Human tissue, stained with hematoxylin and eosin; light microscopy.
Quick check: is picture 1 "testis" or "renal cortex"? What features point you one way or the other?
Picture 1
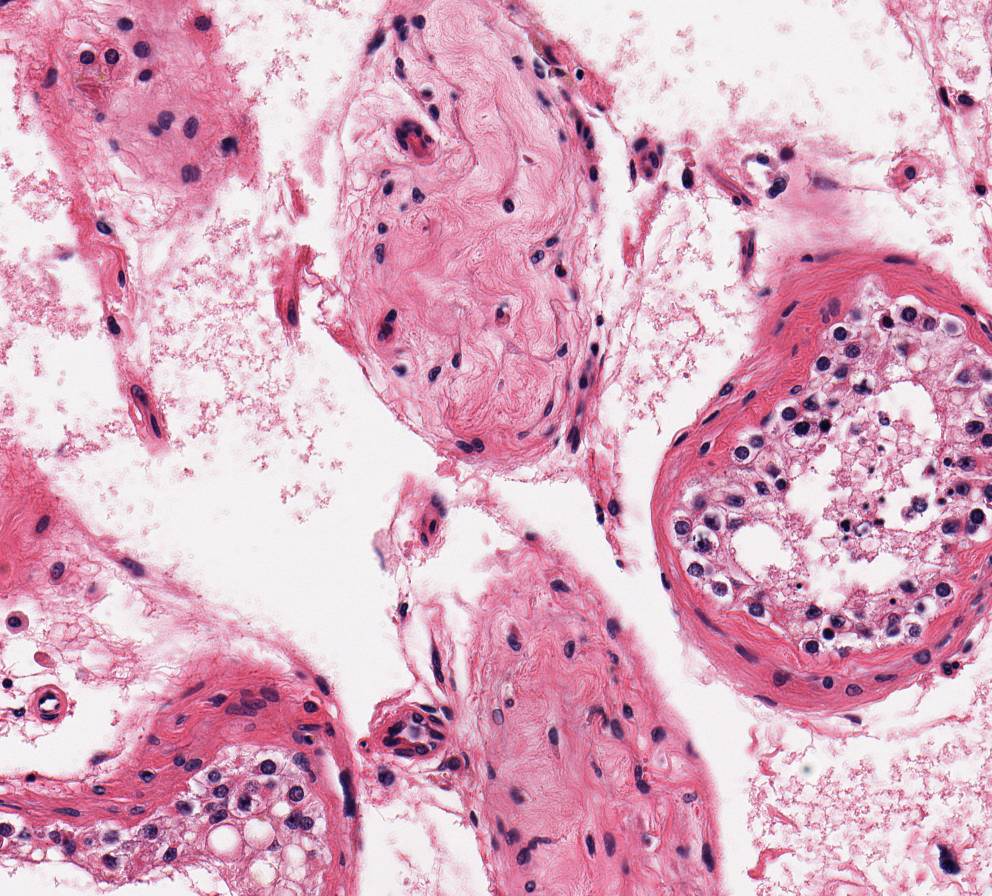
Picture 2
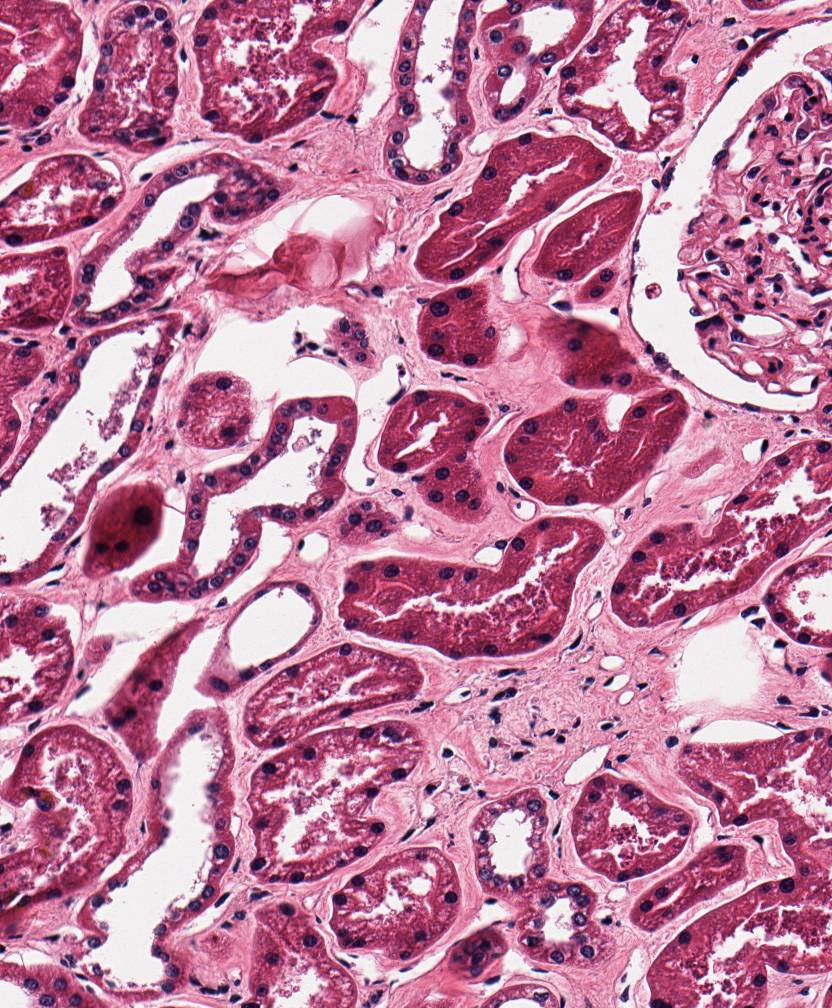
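So: picture 1 is the testis, picture 2 the renal cortex. In the first, several rounded to oval units cut across sit apart, with wide pale spaces between them. The right one has a thick, layered, deeply eosinophilic wall with flattened nuclei; inside, loosely arranged cells with round dark nuclei and pale cytoplasm surround an irregular central space. At lower left, another unit holds several round clear vacuoles among its cells. The second looks different: tubules in cross and oblique section pack the field, with narrow bands of pink stroma between. Up at the right edge there's a glomerulus, a crescent of clear space separating it from its capsule. And no fat cells anywhere there.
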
